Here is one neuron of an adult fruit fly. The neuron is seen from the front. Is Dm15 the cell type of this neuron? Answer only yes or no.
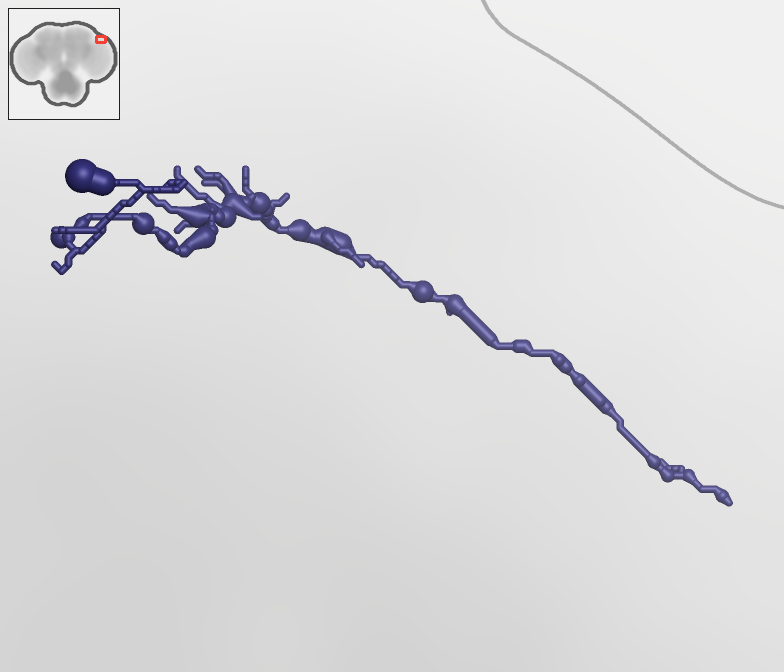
no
